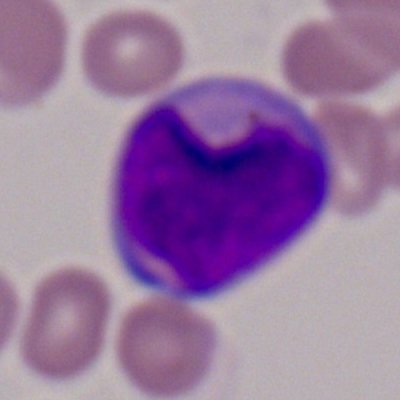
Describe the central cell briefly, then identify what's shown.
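The central cell has a round, smooth outline. Its nucleus fills most of the cell and has a deep notch in its top edge. The chromatin stains a dense deep purple. This cell is a myeloblast.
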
